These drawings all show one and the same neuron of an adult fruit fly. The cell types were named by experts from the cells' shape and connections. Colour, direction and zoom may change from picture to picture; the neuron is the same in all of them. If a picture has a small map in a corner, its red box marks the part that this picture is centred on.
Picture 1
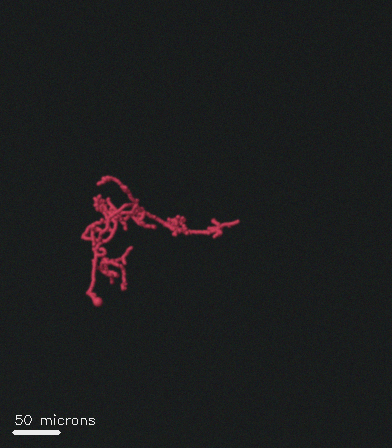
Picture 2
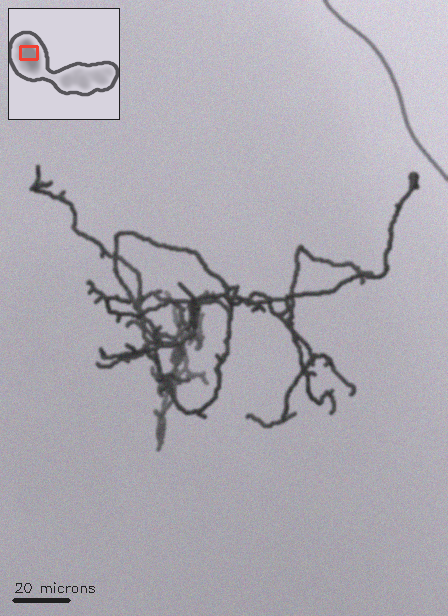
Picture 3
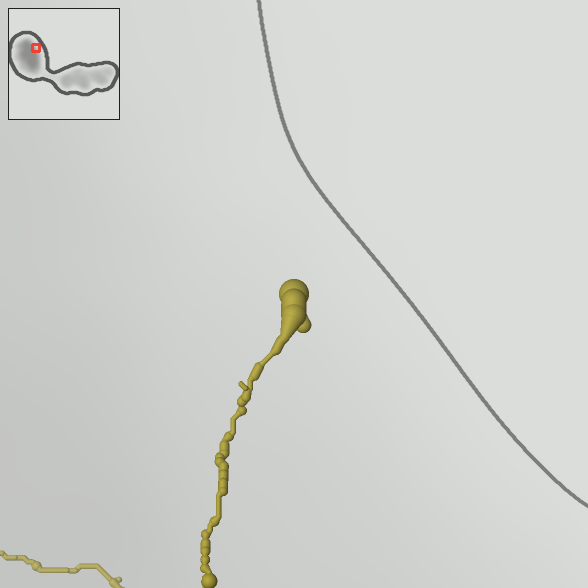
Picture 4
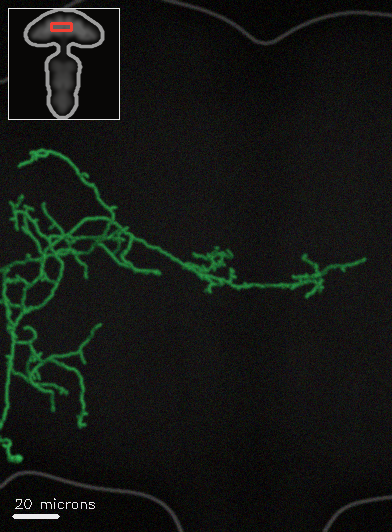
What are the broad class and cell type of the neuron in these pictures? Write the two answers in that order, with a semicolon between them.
central-brain intrinsic neuron; PVLP209m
